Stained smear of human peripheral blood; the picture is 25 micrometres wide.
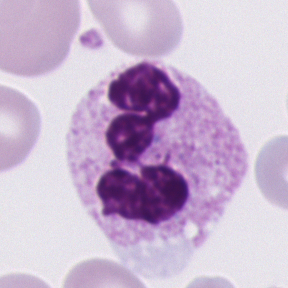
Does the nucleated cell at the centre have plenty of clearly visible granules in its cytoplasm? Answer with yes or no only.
Yes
